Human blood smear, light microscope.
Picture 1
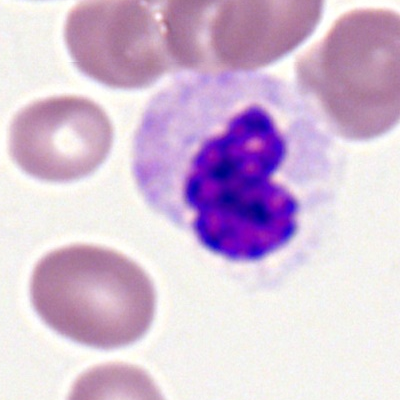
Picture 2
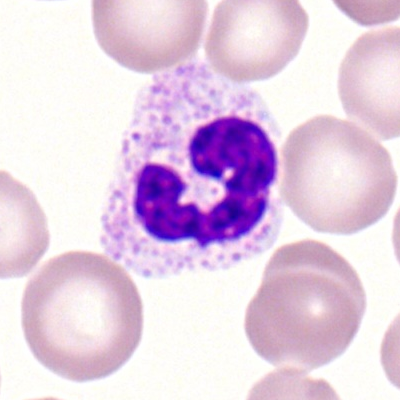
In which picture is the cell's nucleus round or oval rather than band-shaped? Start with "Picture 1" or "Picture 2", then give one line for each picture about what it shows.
Picture 1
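Picture 1: The nucleus is a single compact mass with a notch on its right side.
Picture 2: The nucleus is bent into a curved, C-like shape around a pale central gap.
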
